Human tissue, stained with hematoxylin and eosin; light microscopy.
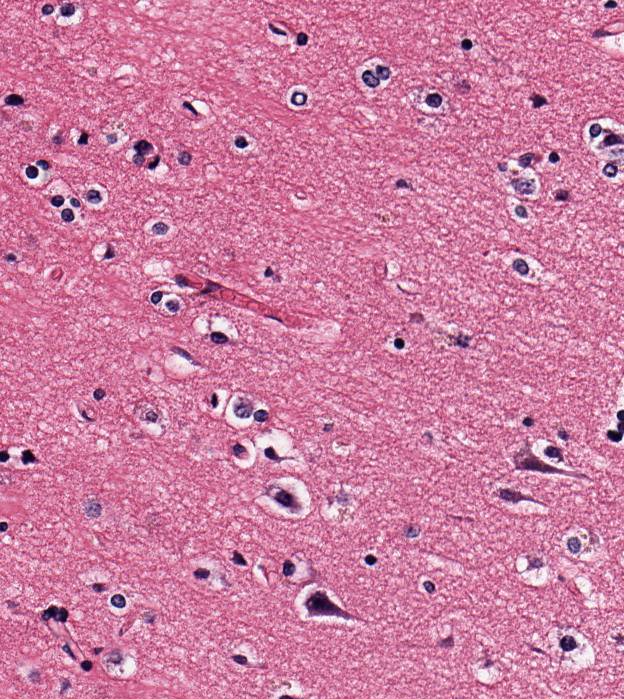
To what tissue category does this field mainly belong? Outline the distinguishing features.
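Cerebral cortex. Field: fine, pink, finely vacuolated fibrillary matrix throughout, with cells scattered singly in it.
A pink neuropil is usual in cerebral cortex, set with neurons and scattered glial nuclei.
Several larger cells: pale round nuclei, one dark nucleolus each.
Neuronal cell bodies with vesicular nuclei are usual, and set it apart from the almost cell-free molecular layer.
Small dark nuclei lie in pairs or small groups against the edges of some larger cells.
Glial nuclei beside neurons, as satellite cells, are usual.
One thin capillary runs obliquely across the left-centre.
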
